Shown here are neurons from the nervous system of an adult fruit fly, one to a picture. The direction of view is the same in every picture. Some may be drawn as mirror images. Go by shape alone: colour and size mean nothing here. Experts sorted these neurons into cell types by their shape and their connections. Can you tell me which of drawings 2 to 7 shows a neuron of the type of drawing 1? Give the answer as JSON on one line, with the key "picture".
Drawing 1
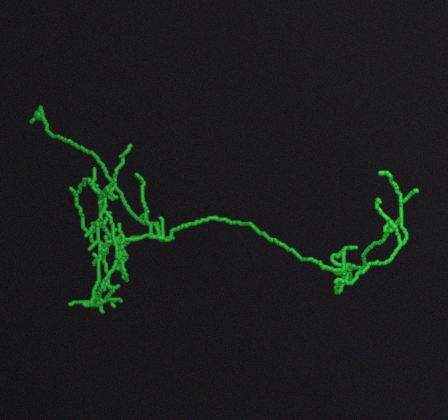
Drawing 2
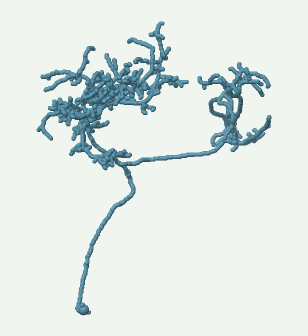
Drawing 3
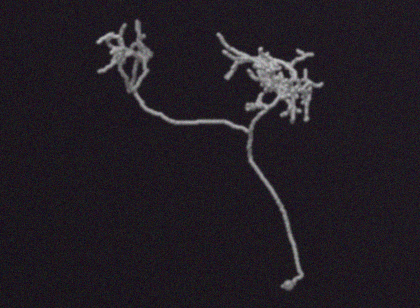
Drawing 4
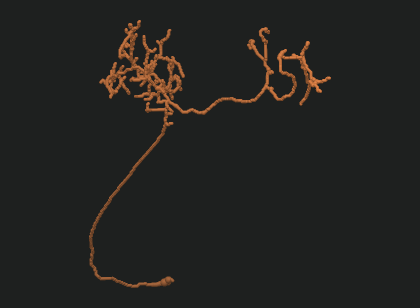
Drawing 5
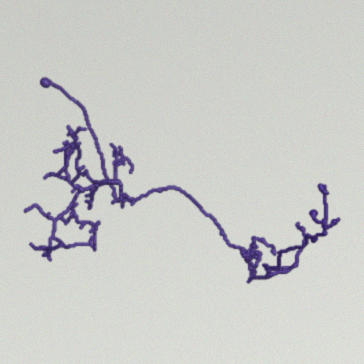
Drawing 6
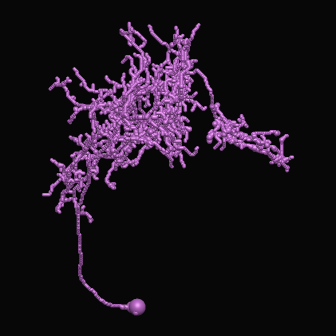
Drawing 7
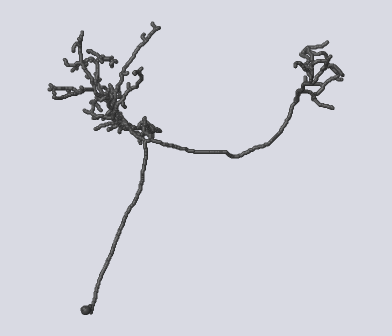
{"picture": 5}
